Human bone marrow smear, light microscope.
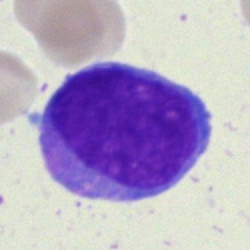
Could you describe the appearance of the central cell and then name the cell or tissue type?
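The outline is roughly oval, its edge mostly smooth. Cytoplasm forms a crescent that is widest along the lower edge. Chromatin is finely stippled with small paler spots rather than coarsely clumped. A small pale-blue bump projects from the left edge. The cell is a blast.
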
